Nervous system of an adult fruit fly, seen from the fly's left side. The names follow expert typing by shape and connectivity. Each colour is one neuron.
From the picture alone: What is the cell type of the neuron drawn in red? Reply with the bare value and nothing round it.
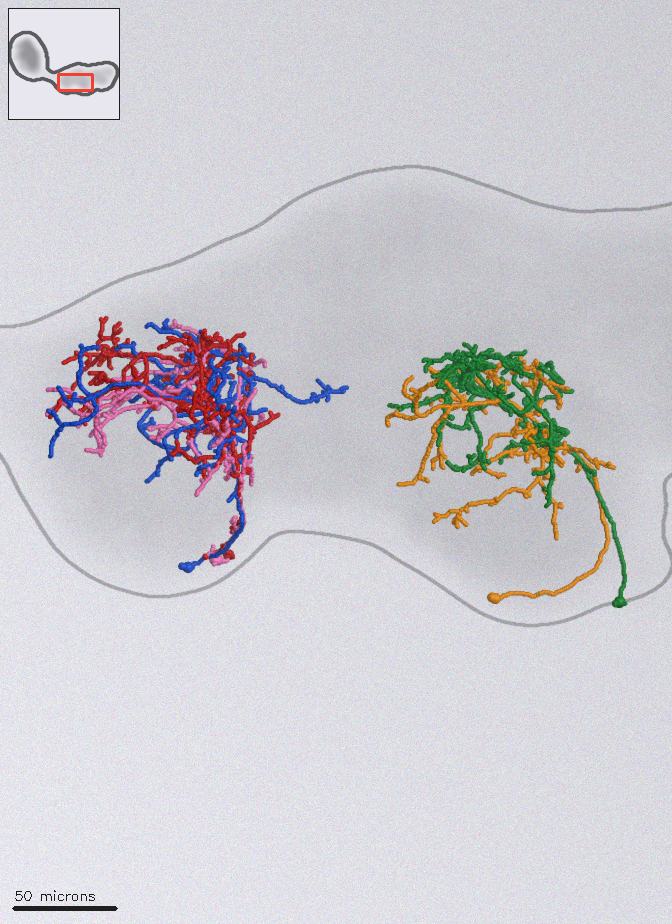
IN04B092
